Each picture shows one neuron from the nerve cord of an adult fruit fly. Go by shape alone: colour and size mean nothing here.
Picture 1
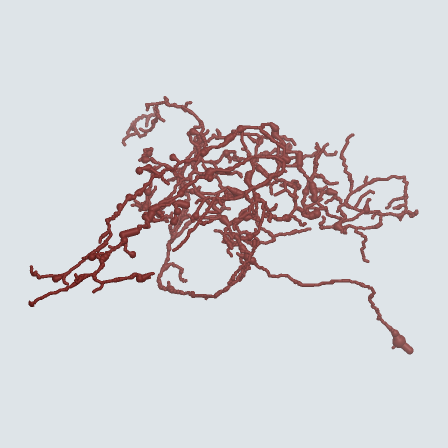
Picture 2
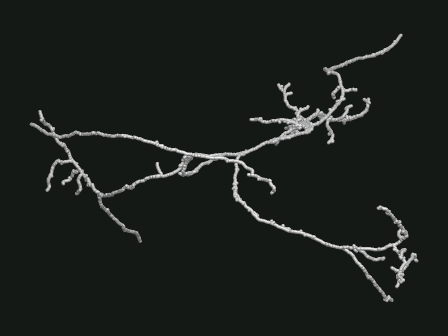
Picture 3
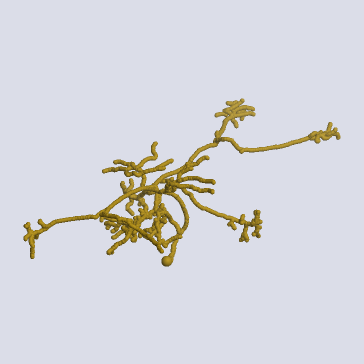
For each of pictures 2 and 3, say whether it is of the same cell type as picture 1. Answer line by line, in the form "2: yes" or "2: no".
2: no
3: no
